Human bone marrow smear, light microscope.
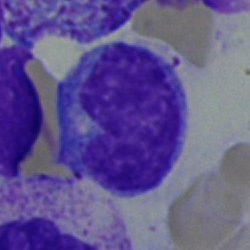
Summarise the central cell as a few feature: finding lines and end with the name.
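Nucleus: kidney-shaped, deep notch on left side
Chromatin: finely stippled, fairly even, no coarse dark clumps
Cytoplasm: blue, band mostly left of nucleus
Notch: paler cytoplasm
Name: monocyte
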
